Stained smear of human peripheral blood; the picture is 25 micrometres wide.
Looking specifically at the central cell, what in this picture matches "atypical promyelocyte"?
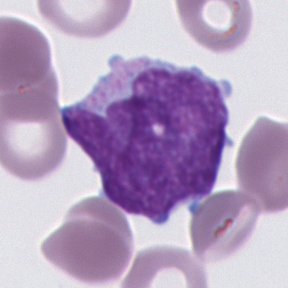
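In this atypical promyelocyte, a nucleus about 14 micrometres across fills most of the cell. Cytoplasm is scant and shows mainly at the upper left, where the pale cytoplasm holds fine pinkish-violet granules.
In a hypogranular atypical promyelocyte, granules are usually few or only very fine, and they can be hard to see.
The granules here are fine, which goes with that. Small pale blue blebs also bulge from the cell surface.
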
